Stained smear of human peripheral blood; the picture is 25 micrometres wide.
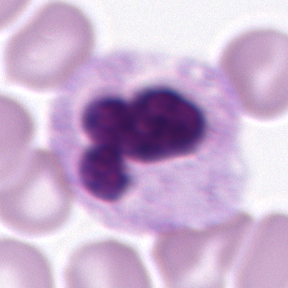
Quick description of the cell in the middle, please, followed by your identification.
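This one has a roughly round outline and plenty of pale lilac cytoplasm. Look closely and the cytoplasm holds fine, faint lilac granules. The chromatin is dense and dark purple, with darker clumps. That's a segmented neutrophil.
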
